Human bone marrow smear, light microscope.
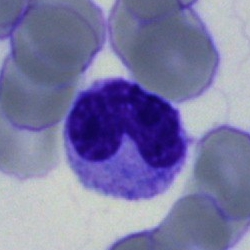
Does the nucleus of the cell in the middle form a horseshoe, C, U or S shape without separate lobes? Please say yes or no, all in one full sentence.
Yes, it is a curved, lobeless band that the nucleus of this cell forms.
